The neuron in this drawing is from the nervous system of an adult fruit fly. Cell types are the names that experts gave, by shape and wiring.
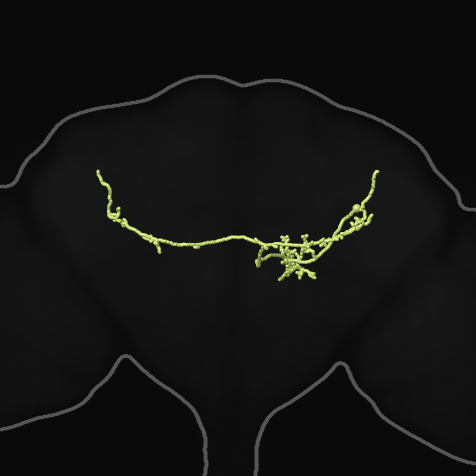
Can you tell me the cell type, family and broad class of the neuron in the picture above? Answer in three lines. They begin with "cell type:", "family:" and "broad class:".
cell type: CB1891b
family: hemilineage VESa2
broad class: central-brain intrinsic neuron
